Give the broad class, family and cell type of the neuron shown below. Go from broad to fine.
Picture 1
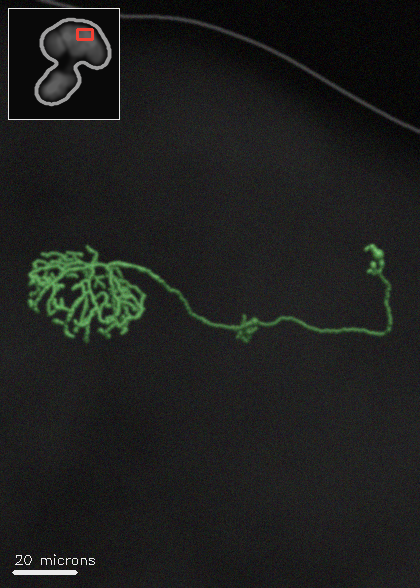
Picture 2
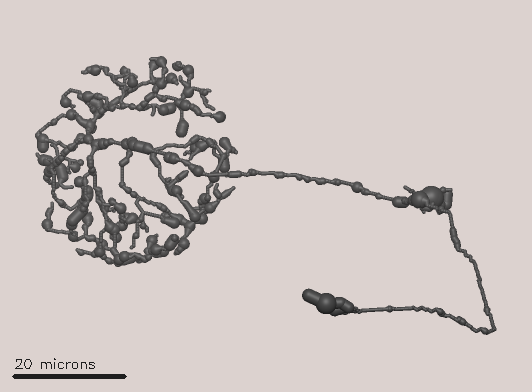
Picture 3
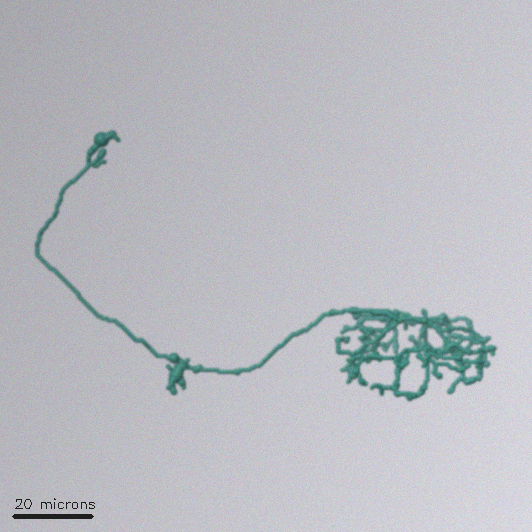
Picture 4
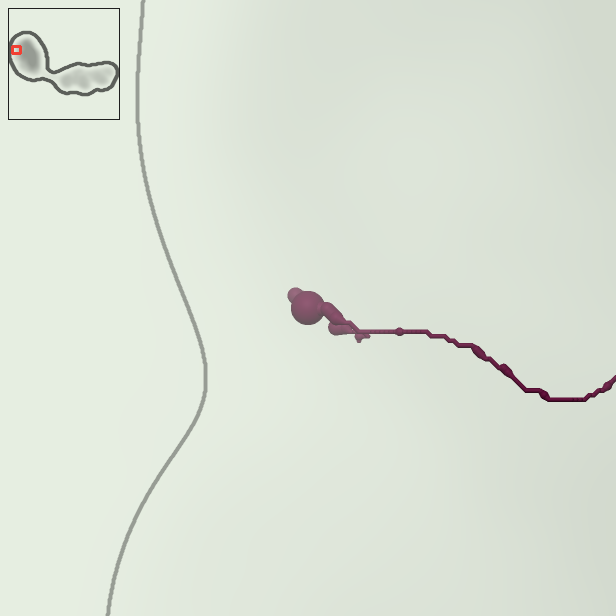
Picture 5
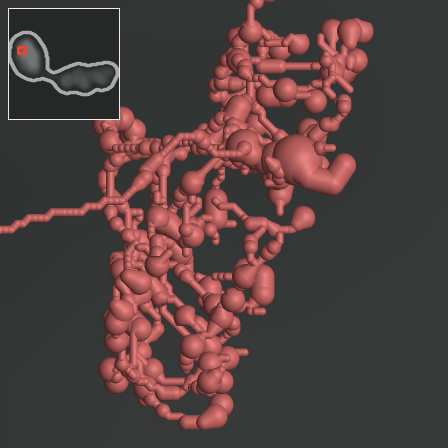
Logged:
central-brain intrinsic neuron; hemilineage EBa1; ER3d_e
